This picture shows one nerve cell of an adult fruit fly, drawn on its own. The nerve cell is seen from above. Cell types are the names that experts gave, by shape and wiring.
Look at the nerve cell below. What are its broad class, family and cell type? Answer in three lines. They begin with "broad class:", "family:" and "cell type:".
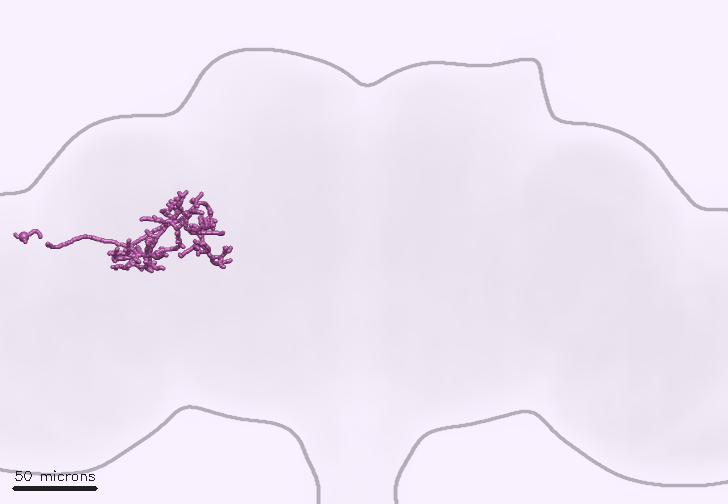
broad class: central-brain intrinsic neuron
family: hemilineage SLPal1
cell type: SLP015_b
